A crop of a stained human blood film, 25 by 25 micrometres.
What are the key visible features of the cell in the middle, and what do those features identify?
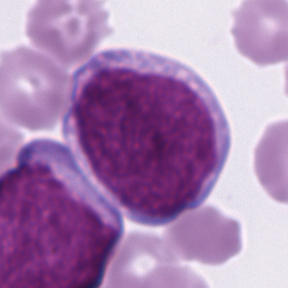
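Outline smooth and rounded. Nucleus occupies most of the cell; cytoplasm reduced to a thin rim. Chromatin fine and evenly spread, no coarse clumps. Cytoplasm free of vacuoles. This is a myeloblast.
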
